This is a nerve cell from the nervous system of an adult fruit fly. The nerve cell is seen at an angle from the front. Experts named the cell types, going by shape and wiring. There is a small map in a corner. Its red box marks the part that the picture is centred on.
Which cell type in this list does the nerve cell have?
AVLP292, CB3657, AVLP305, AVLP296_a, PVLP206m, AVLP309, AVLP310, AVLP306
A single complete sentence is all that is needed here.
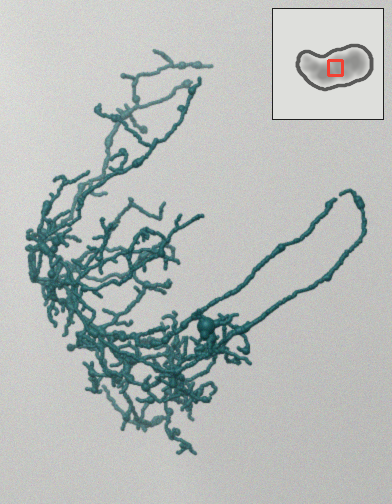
The nerve cell is of cell type AVLP310.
